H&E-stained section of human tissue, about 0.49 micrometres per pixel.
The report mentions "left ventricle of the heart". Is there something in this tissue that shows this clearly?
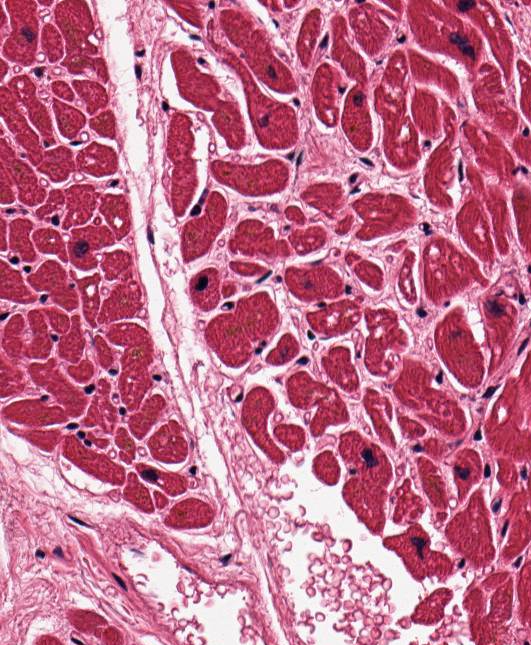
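Left ventricle of the heart, with muscle fibres cut mostly in cross-section, giving rounded to irregular profiles across the field.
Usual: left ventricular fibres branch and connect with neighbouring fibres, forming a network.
Nucleus, where seen within a profile: central. Cytoplasm deep pink-red. Between individual fibres: thin connective tissue strands with small dark elongated nuclei.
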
